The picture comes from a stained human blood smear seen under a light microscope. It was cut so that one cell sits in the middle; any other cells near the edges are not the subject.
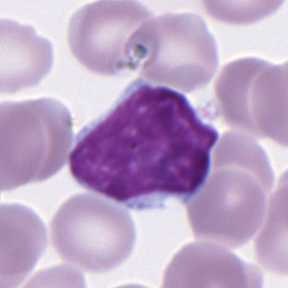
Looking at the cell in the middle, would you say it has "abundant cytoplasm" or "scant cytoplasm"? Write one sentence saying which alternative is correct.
The cell's cytoplasm is limited to a narrow rim.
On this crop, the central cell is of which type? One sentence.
In the centre of this crop there is a lymphocyte.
